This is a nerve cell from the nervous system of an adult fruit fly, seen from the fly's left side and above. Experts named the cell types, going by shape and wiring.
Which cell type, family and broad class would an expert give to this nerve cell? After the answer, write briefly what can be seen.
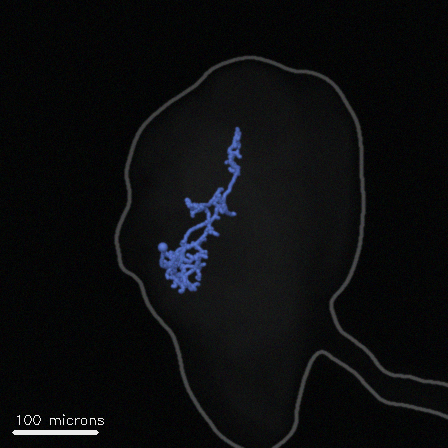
Its cell type is AVLP190. The family is hemilineage VLPl2_medial. It is a central-brain intrinsic neuron. By the scale bar it is about 200 microns tall in this view. As drawn here it is taller than it is wide.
